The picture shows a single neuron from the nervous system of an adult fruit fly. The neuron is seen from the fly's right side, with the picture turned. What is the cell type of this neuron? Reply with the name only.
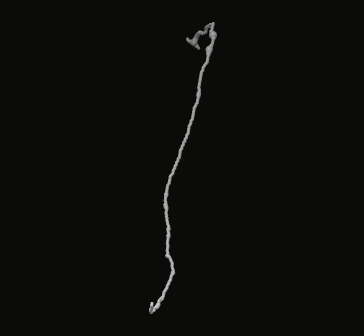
R7p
